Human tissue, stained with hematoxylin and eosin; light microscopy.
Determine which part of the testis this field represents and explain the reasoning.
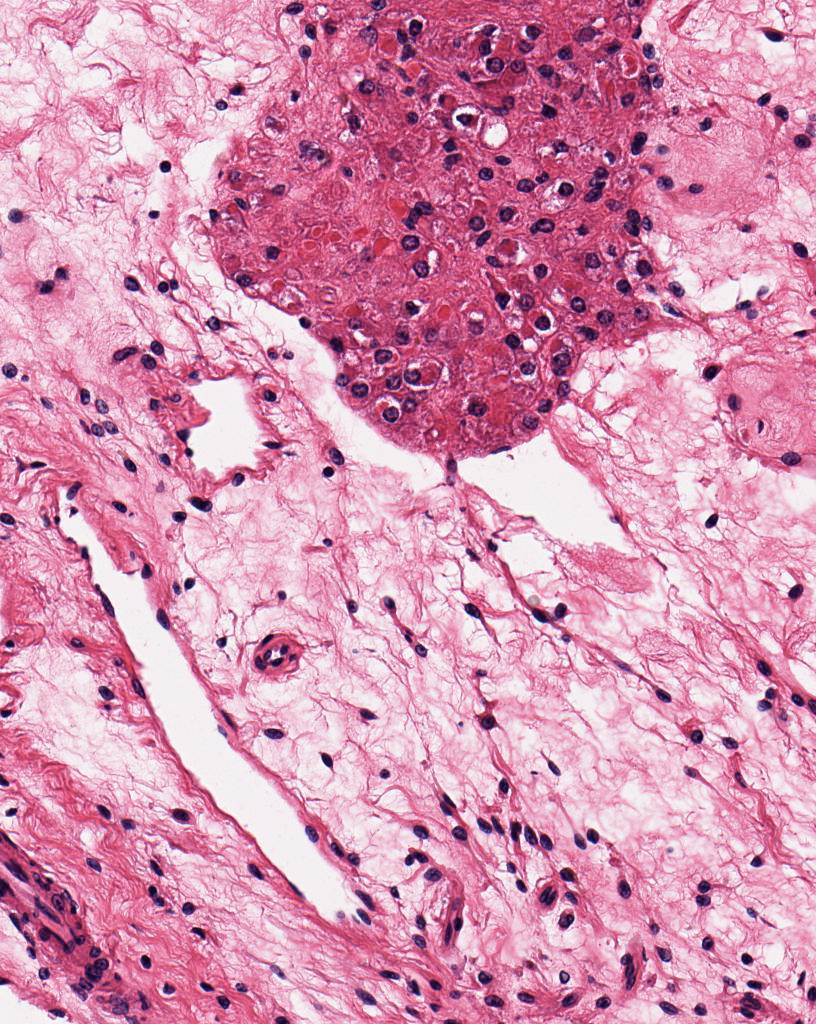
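Loose connective tissue is what this field shows, surrounding a single compact nest of closely packed cells at top centre. It is pale pink and finely fibrillary, loosely arranged, with scattered small oval to spindle nuclei.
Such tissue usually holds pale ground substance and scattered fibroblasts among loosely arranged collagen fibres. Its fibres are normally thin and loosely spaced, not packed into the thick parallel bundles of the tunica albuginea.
The cells of the nest have round, dark nuclei, many ringed by a clear perinuclear halo. No glands or surface epithelium appear anywhere.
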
